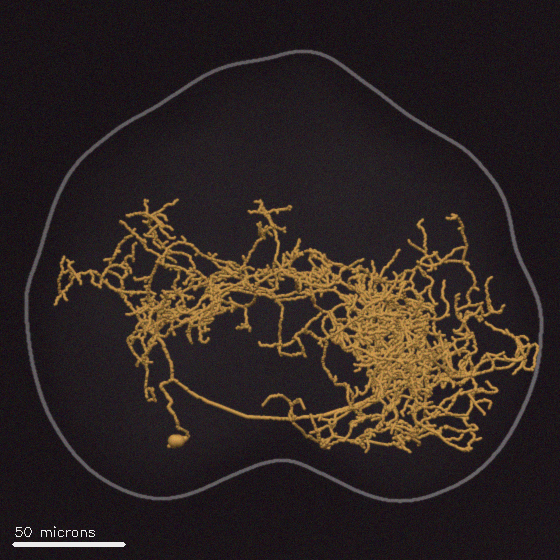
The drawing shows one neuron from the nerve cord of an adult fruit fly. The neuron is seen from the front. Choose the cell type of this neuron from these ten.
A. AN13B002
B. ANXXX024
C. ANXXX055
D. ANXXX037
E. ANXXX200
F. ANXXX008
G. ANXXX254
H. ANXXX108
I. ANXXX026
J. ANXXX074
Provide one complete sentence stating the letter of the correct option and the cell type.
It is ANXXX008, option F, that is the cell type of the neuron.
